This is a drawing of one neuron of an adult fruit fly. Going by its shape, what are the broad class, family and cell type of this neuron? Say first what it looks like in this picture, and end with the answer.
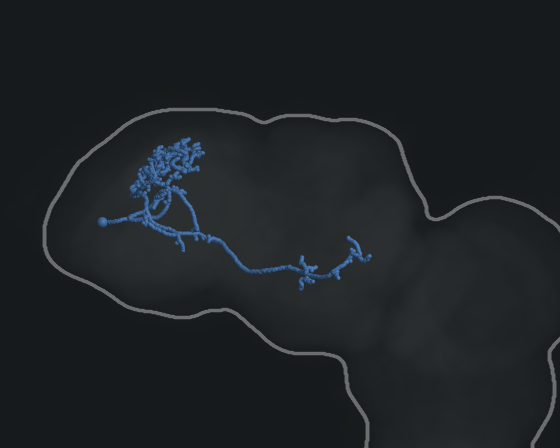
The cell body can be seen on the left of the picture. In this view it is wider than it is tall. It is a central-brain intrinsic neuron. Its family is hemilineage LHl2_ventral. Its cell type is CB1911.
